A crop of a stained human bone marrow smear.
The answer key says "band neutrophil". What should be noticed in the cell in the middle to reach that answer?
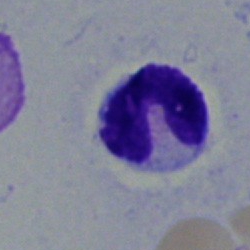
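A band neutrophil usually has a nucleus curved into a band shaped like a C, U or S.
Here the nucleus is deeply indented into a horseshoe with its opening facing downward, which fits that curved band.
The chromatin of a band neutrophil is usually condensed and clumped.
In this cell the chromatin is dense and stains dark purple, in keeping with that. The nucleus fills most of the cell, and the pale lilac cytoplasm shows mostly inside the nuclear indentation.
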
